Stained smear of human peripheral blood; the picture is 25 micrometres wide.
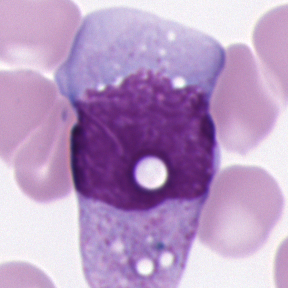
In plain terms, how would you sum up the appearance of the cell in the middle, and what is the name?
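Across its middle part, the nucleus spans the whole width of the cell. A single sharply round clear hole lies over the nucleus, below its centre. Beneath the nucleus, the cytoplasm is sprinkled with fine pinkish-purple granules and holds several small round clear vacuoles. It is a monocyte.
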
